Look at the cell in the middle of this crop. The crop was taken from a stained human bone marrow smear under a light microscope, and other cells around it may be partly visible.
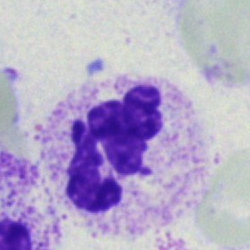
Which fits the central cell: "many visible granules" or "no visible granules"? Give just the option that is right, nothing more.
Many visible granules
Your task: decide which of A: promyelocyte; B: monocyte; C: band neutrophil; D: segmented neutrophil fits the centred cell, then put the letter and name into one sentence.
This one is option D, since the cell at the center is a segmented neutrophil.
